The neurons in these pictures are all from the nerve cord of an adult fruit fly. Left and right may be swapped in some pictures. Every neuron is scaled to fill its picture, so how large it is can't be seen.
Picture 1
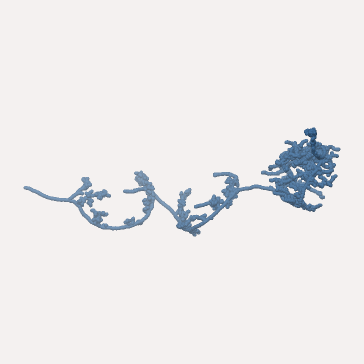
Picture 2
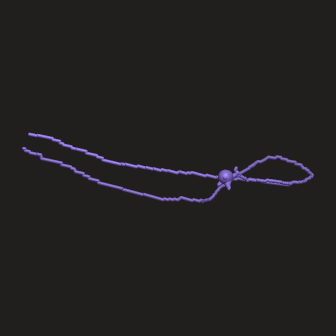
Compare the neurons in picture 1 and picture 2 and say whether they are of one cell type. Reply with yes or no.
no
